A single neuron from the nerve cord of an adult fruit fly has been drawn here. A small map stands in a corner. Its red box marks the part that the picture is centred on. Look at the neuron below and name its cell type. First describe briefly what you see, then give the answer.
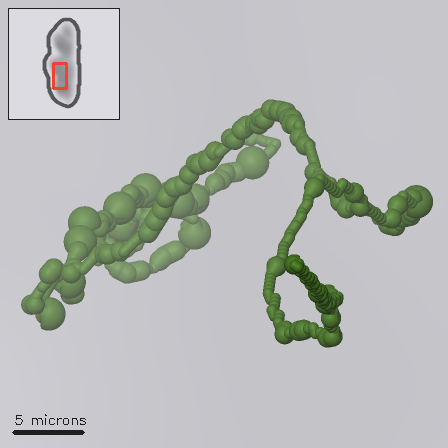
The drawing shows no cell body. From left to right in the picture it spans about 30 microns. There are a dozen or fewer branch ends. It is a sensory neuron entering the nerve cord. It is of cell type WG1.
